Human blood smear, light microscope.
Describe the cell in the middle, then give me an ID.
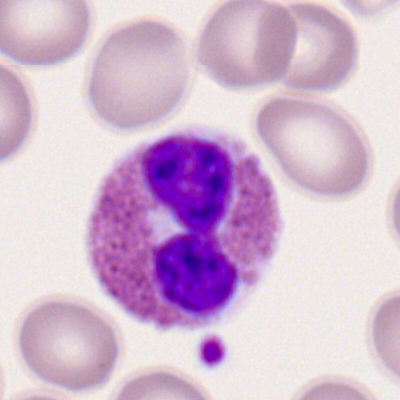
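Two nuclear lobes sit one above the other, joined by a narrow waist. Coarse reddish-pink granules pack the cytoplasm and fill it on both sides of the nucleus. On the left, where the lobes meet, lies a small pale patch with few granules. The cell is an eosinophil.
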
